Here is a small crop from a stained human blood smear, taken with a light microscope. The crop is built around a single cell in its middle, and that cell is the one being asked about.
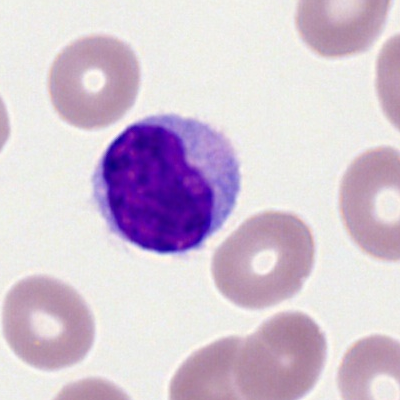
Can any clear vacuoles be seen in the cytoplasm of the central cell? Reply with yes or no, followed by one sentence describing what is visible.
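No. No vacuoles are seen in the cytoplasm.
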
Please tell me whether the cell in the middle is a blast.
no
